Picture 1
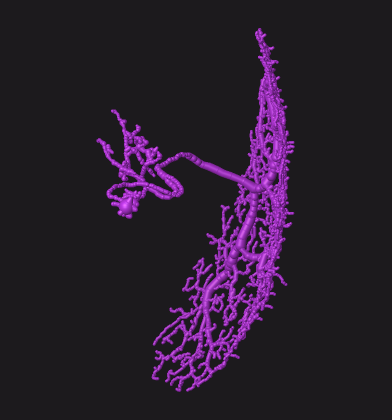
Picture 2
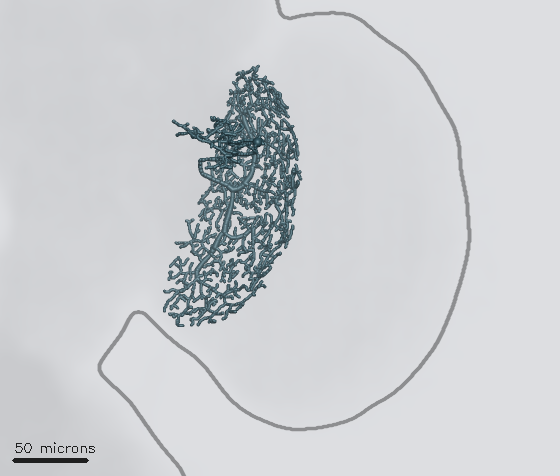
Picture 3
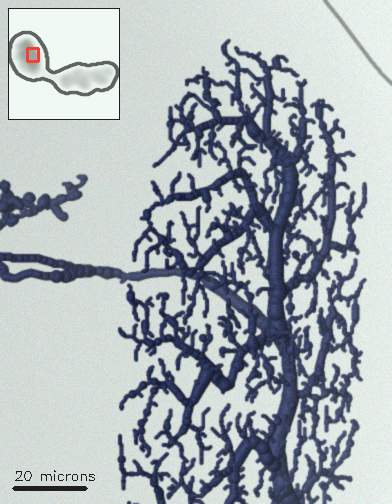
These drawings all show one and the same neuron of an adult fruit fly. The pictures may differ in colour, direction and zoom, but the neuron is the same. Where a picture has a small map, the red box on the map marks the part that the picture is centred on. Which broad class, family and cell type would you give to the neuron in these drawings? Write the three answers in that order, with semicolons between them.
visual projection neuron; hemilineage VLPl2_lateral; LT1c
